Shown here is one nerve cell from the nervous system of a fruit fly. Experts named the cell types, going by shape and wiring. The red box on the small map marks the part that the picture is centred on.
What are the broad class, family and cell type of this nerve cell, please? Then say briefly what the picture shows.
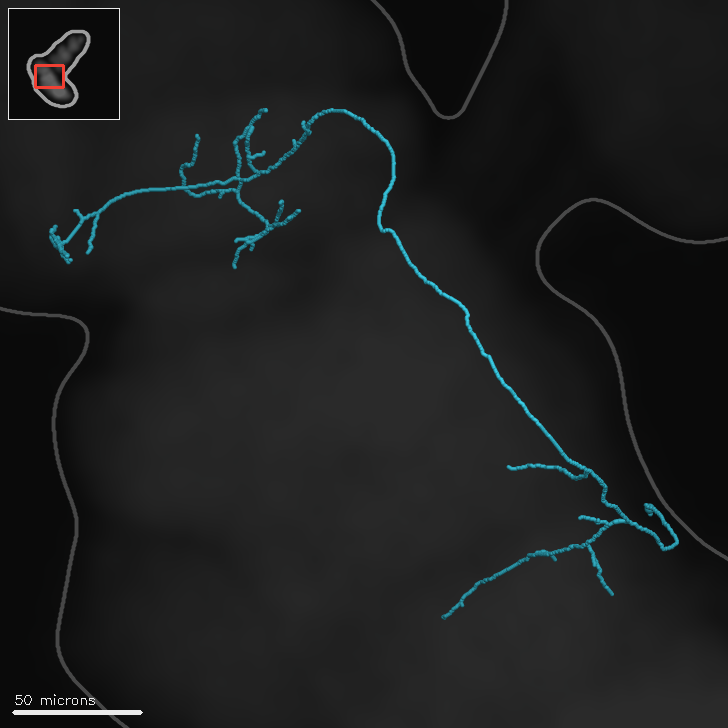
It is a visual centrifugal neuron. Its family is hemilineage DM6_posterior. It is of cell type OLVC7. By the scale bar it is about 250 microns wide in this view. In this view it is about as wide as it is tall.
